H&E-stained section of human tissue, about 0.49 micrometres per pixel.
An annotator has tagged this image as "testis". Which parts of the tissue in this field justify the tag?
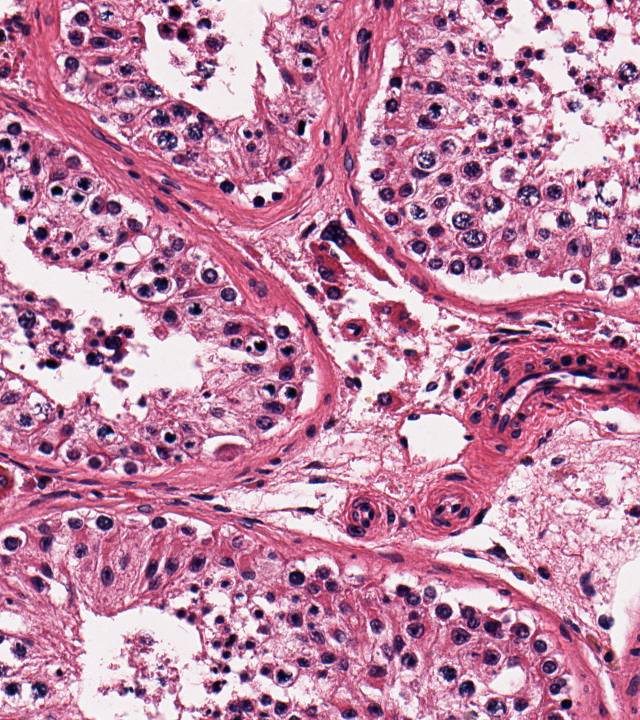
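This field is testis. Parts of several large, rounded tubules fill it, separated by narrow strips of loose stroma.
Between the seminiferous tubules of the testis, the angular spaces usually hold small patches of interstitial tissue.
An epithelium many cells thick lines each tubule, with rounded cells stacked from the wall toward the centre.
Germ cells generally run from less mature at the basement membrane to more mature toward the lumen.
The cells of this epithelium change with depth: large cells with round nuclei and coarse, clumped chromatin occupy the middle layers, clearest in the upper right tubule, while many smaller cells with small, dark, round nuclei lie toward the lumen.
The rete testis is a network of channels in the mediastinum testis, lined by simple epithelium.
The many-layered lining of these tubules sets them apart from those channels.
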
